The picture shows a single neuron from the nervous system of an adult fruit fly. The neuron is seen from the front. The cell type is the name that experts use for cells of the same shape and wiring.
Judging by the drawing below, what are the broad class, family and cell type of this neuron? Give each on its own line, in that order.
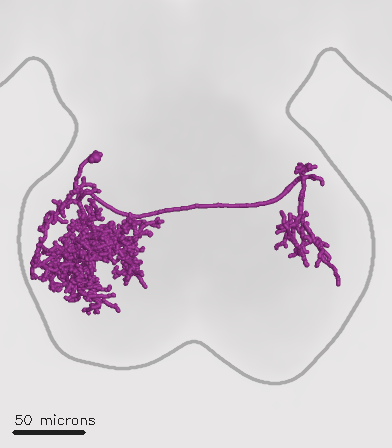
nerve-cord intrinsic neuron
hemilineage 19B
IN19B005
